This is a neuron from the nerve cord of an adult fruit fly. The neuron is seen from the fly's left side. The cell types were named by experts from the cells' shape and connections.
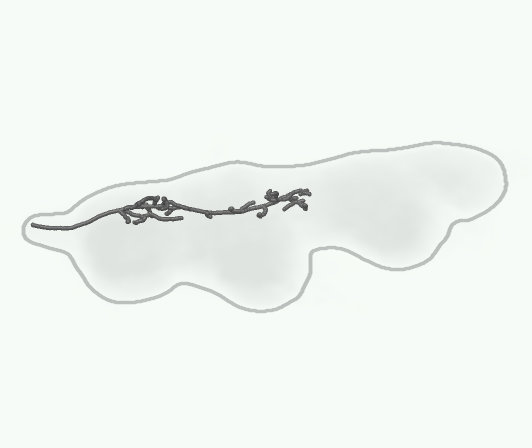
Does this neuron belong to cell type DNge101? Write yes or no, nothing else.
no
